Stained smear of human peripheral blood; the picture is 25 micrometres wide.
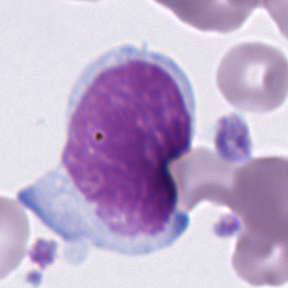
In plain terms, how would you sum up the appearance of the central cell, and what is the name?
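Most of the cell is taken up by the nucleus. Its chromatin is finely stranded with pale streaks, not coarsely clumped. The cytoplasm is pale blue and broadest at the lower left of the cell. The cell is a typical lymphocyte.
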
